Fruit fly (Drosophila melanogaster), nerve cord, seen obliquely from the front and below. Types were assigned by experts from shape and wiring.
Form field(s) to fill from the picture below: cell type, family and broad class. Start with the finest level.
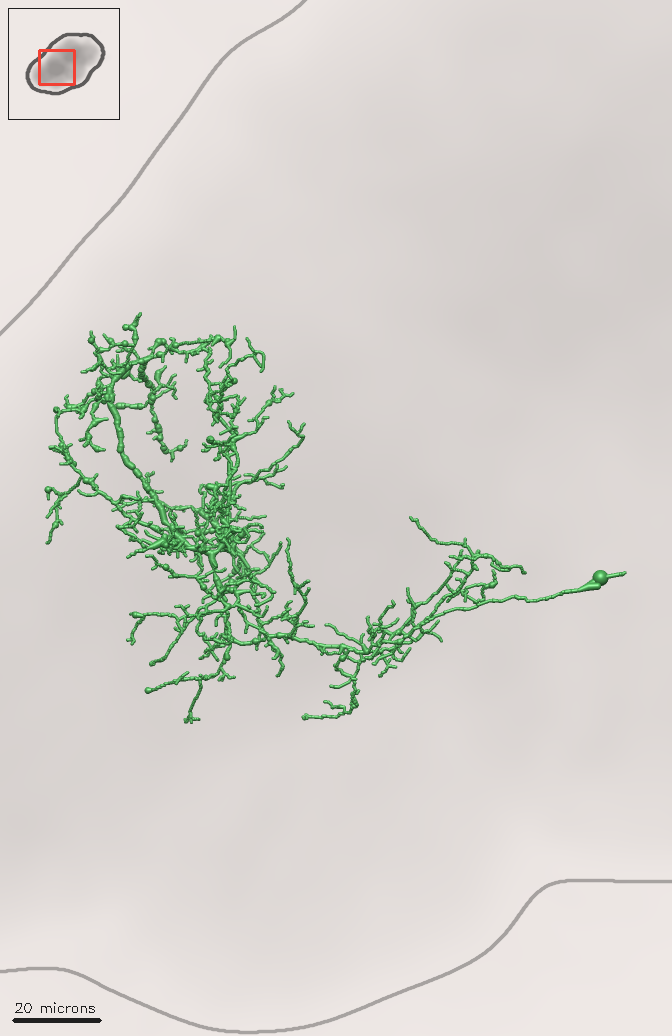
IN13B024; hemilineage 13B; nerve-cord intrinsic neuron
